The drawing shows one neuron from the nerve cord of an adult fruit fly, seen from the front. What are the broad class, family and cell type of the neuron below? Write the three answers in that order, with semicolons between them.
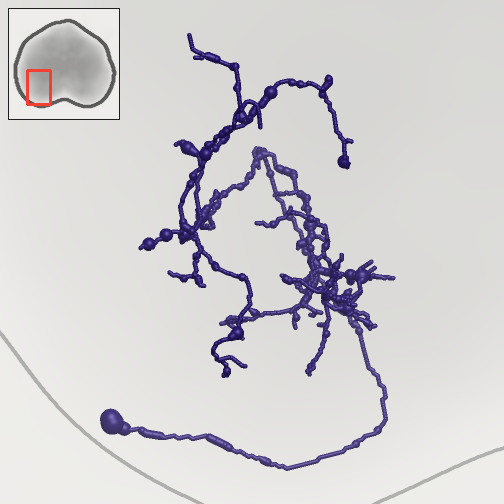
nerve-cord intrinsic neuron; hemilineage 20A.22A; IN20A.22A092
